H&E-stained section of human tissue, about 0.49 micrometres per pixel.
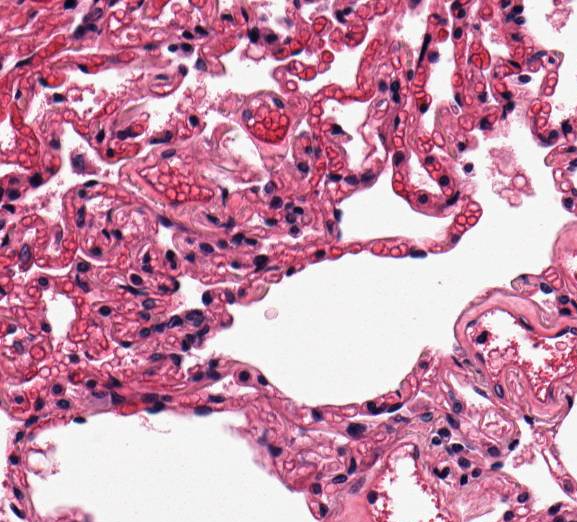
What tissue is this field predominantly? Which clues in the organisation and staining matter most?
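The field mainly shows alveolus. What decides is a meshwork of thin septa enclosing empty spaces, their capillaries packed with red blood cells, especially along the upper part.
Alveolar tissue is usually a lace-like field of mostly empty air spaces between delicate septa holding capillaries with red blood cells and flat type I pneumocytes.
The septa are lined by flattened cells with elongated dark nuclei, not by cuboidal or columnar cells.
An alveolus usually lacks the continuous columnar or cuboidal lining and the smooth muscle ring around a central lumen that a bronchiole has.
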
